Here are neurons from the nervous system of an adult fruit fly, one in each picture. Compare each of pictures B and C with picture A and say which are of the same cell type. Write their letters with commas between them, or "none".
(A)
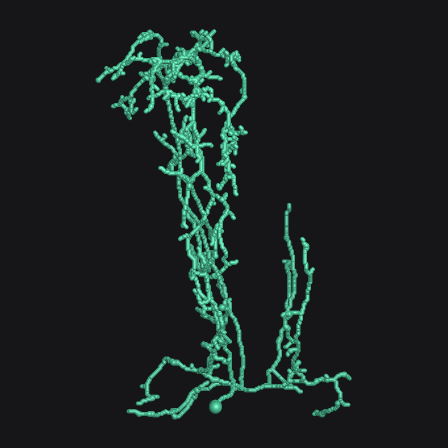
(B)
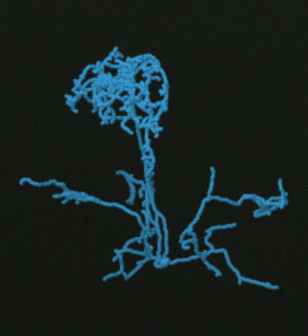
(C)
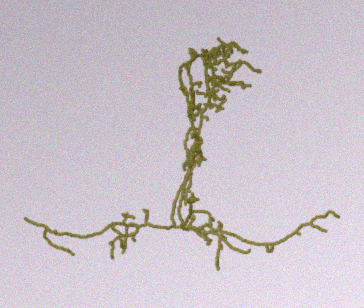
C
